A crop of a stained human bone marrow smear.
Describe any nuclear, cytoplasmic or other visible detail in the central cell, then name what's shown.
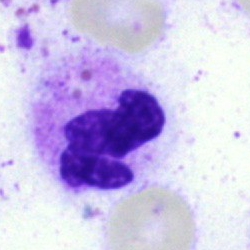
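Outline irregular and indistinct; pale cytoplasm fades into the background. Chromatin dark purple, dense, coarse and clumped. No nucleoli seen in the nucleus. Name: segmented neutrophil.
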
